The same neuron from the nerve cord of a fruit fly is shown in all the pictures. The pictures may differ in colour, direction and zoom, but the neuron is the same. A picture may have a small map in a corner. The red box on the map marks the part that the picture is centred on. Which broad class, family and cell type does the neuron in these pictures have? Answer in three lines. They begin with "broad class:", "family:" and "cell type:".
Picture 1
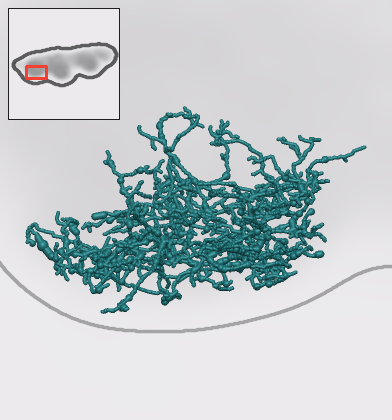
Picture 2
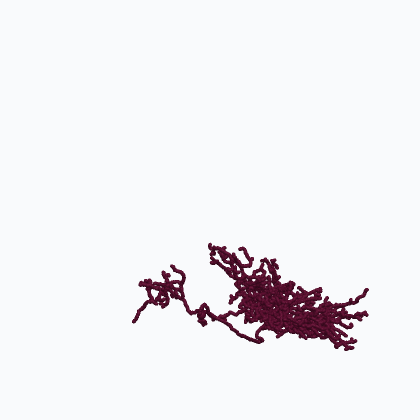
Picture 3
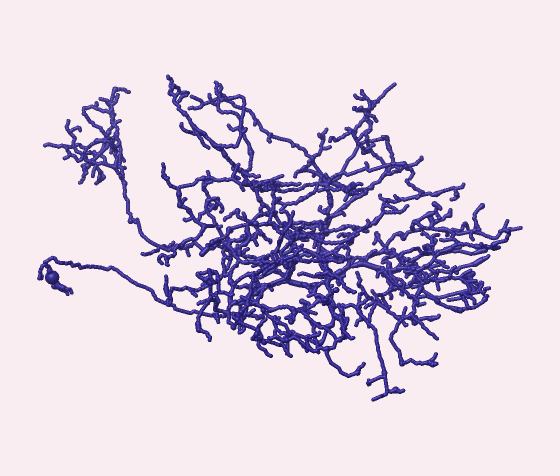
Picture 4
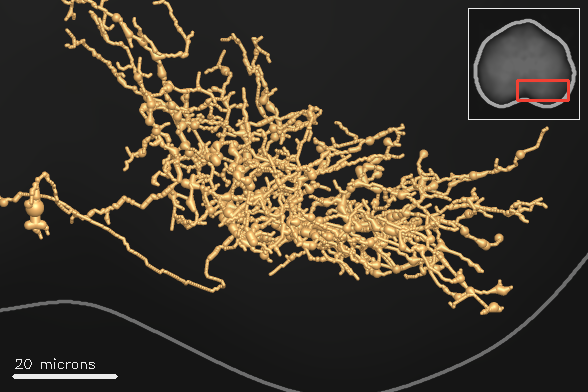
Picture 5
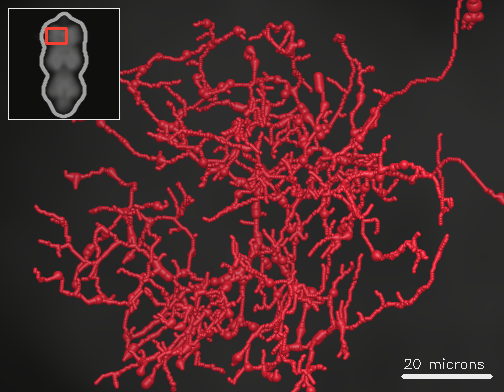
broad class: nerve-cord intrinsic neuron
family: hemilineage 13B
cell type: IN13B021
